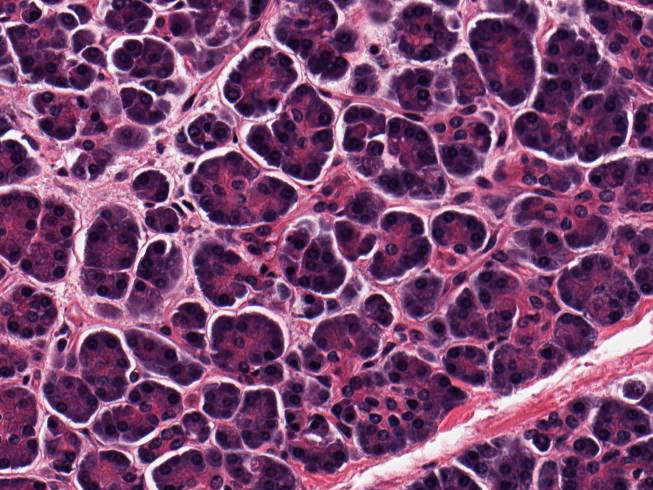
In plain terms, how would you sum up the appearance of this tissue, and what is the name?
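The acinar cells have round, dark nuclei placed toward the outer, basal edge of each acinus. Acinar lumens are small and inconspicuous. Thin strands of pink connective tissue run between the acini, and a band of pink fibrous tissue crosses the lower right corner diagonally. The tissue is pancreas.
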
